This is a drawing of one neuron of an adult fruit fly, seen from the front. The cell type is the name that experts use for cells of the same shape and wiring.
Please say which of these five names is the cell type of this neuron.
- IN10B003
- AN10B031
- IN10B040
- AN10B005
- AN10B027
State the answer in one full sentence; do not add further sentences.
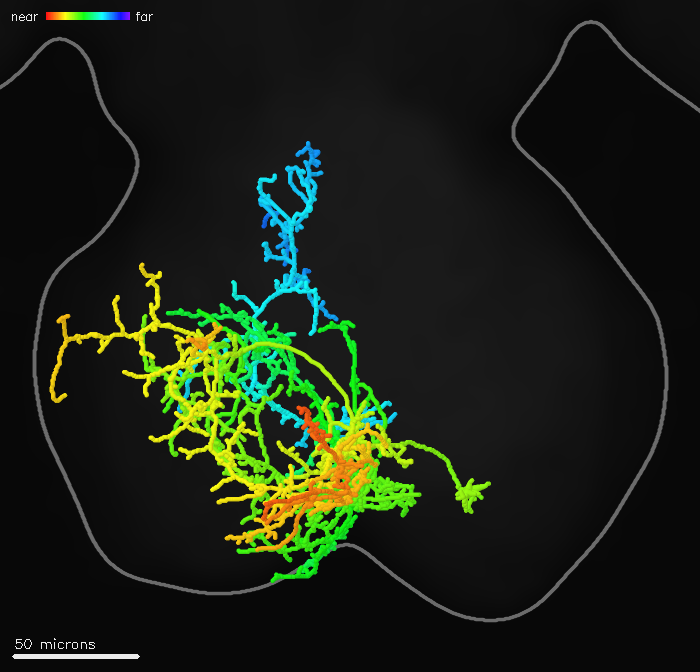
Typed by cell type, the neuron is IN10B003.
